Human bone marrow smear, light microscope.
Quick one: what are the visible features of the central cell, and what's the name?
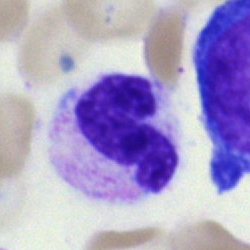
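The cell has a roughly round outline. Its chromatin is dark purple and coarsely clumped. Pale pink-lilac cytoplasm lies mostly toward the lower left of the nucleus, with fine pink granules scattered through it. The cell is a band neutrophil.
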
